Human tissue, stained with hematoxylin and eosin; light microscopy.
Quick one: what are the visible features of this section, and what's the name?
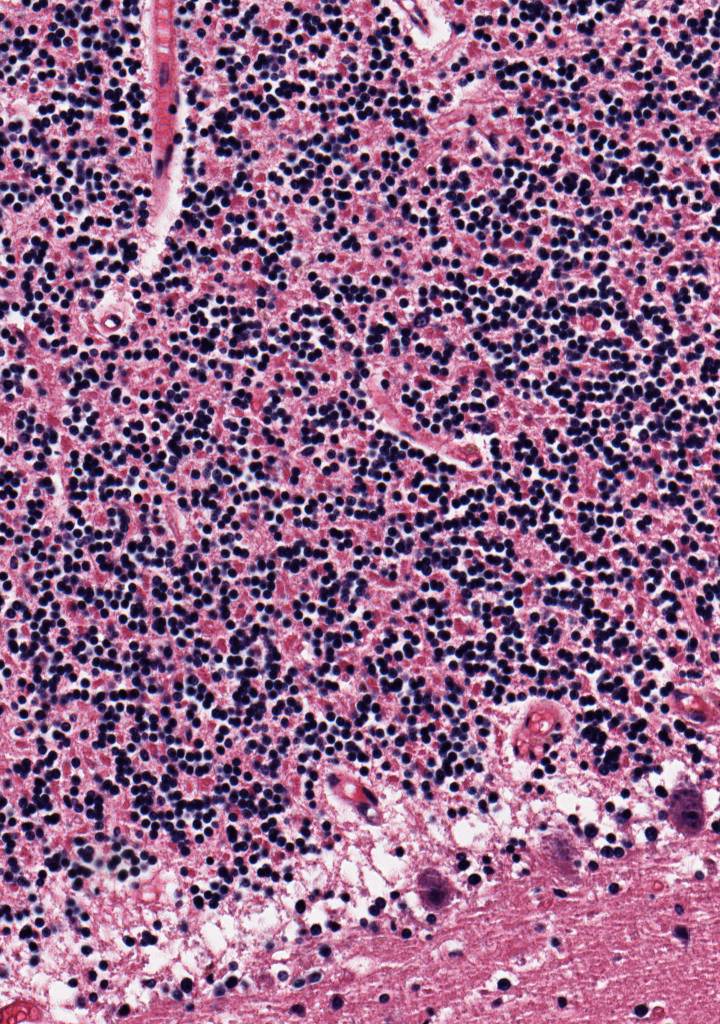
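I see small, round, deeply basophilic nuclei with very scant cytoplasm crowding most of the field from the top down. Along the bottom runs a pale pink, finely fibrillar band with sparse nuclei. At lower right, where the two meet, a few large neuron bodies with abundant purple cytoplasm lie in a row. This is cerebellum.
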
